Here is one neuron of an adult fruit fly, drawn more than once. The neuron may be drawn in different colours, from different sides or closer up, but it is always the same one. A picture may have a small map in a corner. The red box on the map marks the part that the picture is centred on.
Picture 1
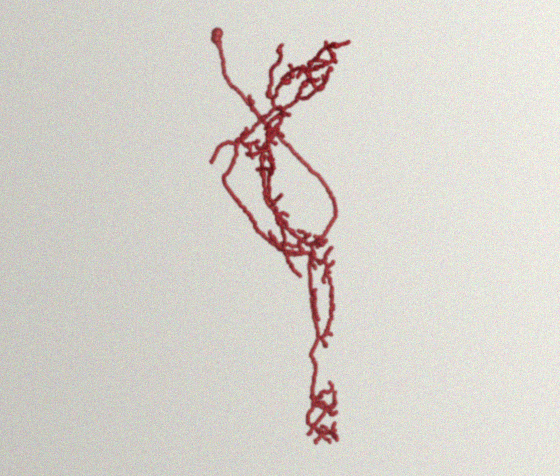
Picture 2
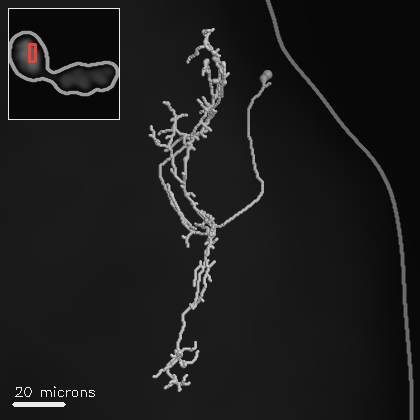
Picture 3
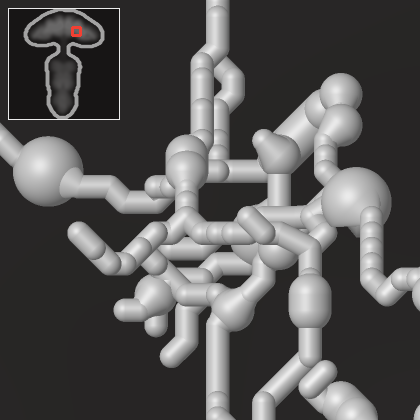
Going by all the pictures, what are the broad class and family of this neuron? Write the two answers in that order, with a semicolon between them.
central-brain intrinsic neuron; hemilineage VPNp&v1_posterior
